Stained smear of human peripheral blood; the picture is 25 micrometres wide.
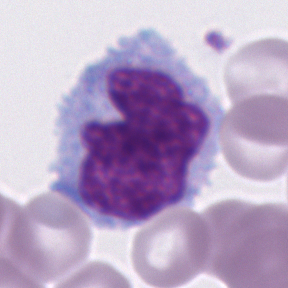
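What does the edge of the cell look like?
It is frayed, with many fine, short projections all round, on a cell about 18 by 14 micrometres.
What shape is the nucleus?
A deep notch cuts into it from its upper left side; it is about 13 micrometres across and fills about 60% of the cell's area.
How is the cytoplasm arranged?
It is pale greyish blue, and its widest band lies above the nucleus.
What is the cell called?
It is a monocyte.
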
